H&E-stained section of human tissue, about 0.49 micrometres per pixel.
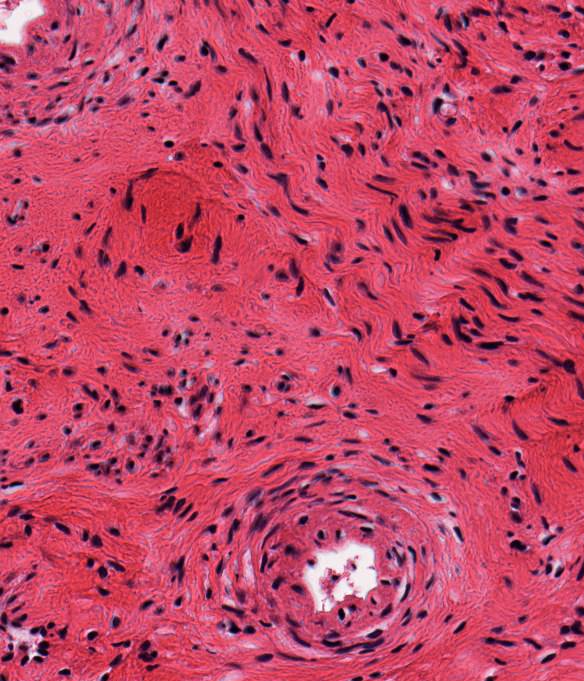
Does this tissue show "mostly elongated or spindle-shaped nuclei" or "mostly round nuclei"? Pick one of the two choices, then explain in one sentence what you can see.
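Mostly elongated or spindle-shaped nuclei. The spindle cells have elongated, dark-staining nuclei, many of them slightly wavy.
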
